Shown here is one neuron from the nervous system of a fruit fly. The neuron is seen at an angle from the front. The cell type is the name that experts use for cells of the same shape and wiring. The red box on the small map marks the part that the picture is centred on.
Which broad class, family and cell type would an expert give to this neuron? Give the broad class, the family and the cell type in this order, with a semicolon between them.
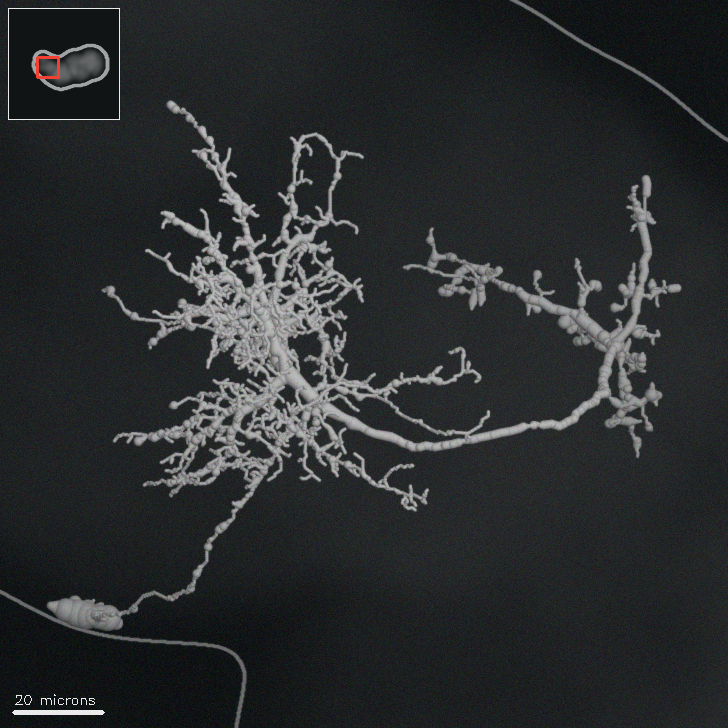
nerve-cord intrinsic neuron; hemilineage 07B; LBL40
